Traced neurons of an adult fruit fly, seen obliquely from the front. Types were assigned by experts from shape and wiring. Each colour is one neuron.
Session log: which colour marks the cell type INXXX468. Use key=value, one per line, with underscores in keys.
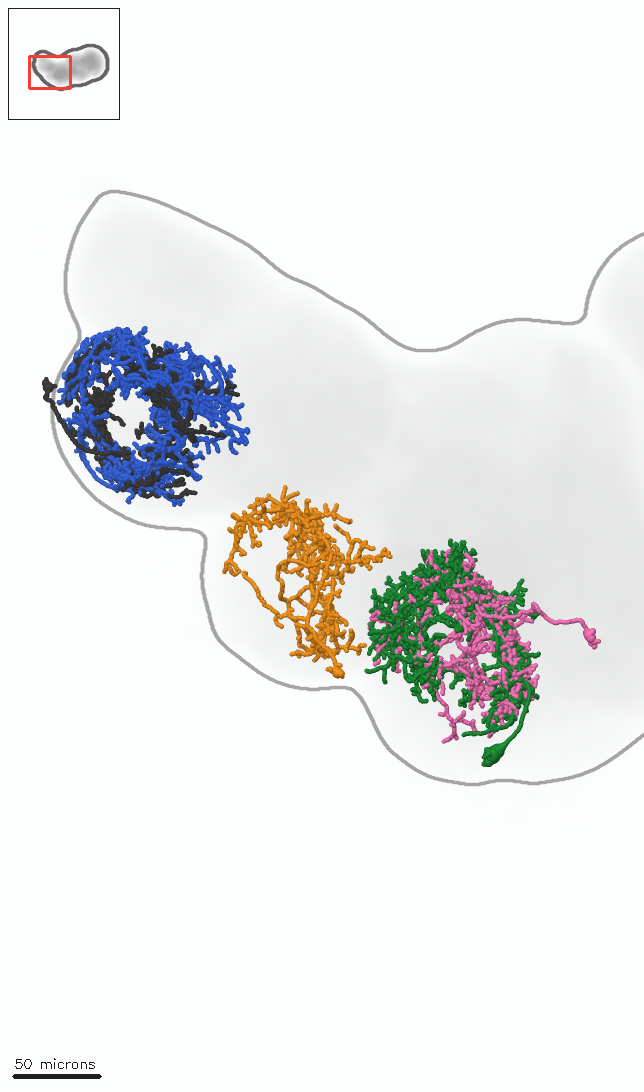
colour=orange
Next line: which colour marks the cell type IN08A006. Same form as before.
colour=green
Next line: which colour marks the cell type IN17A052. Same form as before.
colour=black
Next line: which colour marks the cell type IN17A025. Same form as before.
colour=pink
